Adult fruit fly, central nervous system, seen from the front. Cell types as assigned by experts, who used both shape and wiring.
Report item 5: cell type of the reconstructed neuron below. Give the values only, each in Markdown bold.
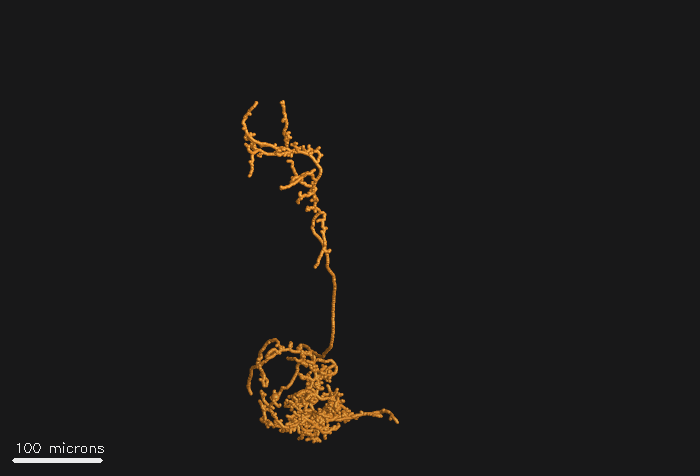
**AN03A008**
